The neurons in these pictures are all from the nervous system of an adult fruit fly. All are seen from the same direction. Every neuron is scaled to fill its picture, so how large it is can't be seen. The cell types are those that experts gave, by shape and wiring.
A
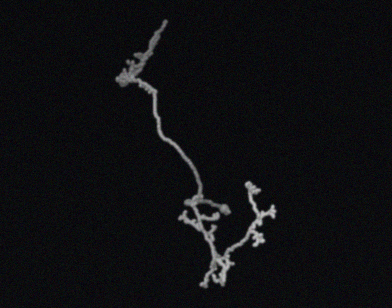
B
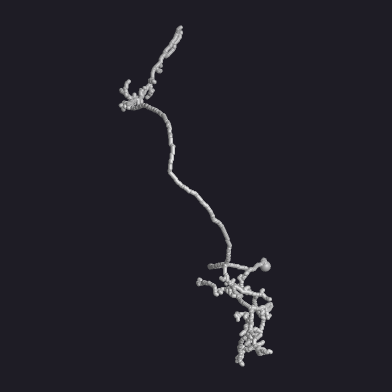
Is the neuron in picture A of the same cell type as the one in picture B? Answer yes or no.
no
